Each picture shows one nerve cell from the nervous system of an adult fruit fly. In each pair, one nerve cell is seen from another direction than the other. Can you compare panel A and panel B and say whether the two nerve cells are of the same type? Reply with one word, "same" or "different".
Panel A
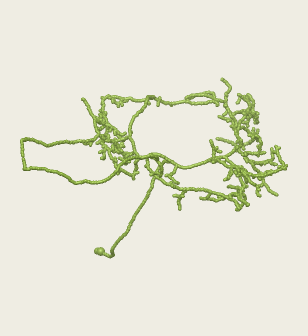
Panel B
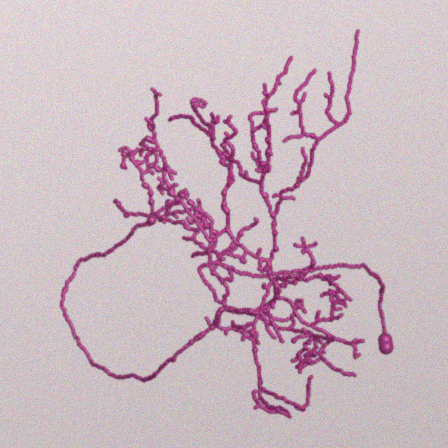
same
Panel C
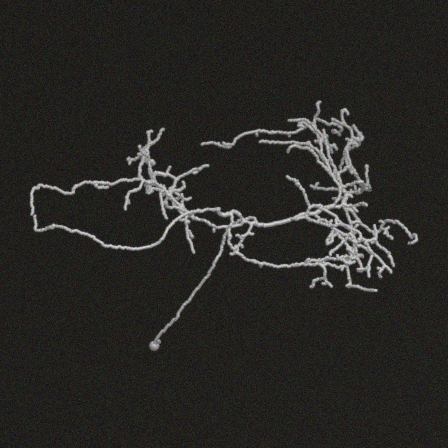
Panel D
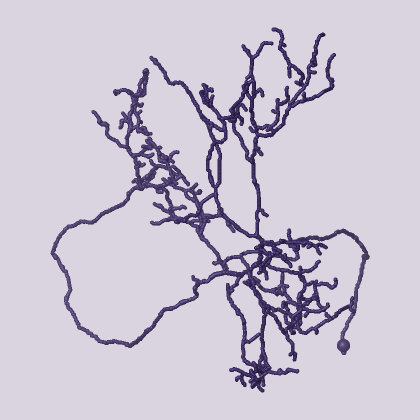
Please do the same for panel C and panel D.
same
